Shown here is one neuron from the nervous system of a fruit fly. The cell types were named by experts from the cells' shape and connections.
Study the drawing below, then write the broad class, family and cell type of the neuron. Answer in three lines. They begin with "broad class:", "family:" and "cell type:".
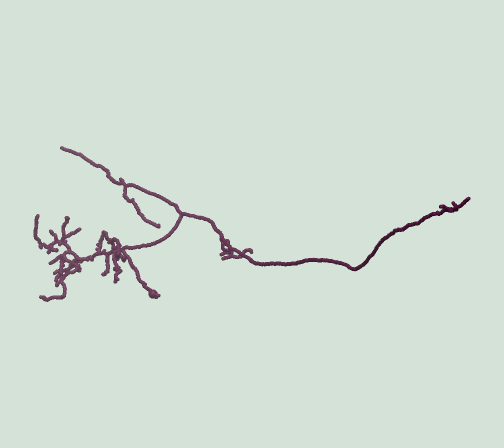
broad class: ascending neuron
family: hemilineage 10B
cell type: AN10B046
